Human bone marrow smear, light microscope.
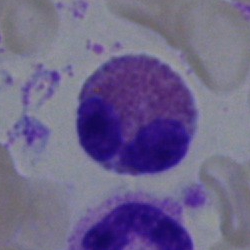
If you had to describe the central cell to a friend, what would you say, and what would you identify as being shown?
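Start with the outline, which is round and smooth. Two nuclear lobes sit in the lower half of the cell. Their chromatin is dense and stains dark blue-purple, and neither lobe shows a nucleolus. What you are looking at is an eosinophil.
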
